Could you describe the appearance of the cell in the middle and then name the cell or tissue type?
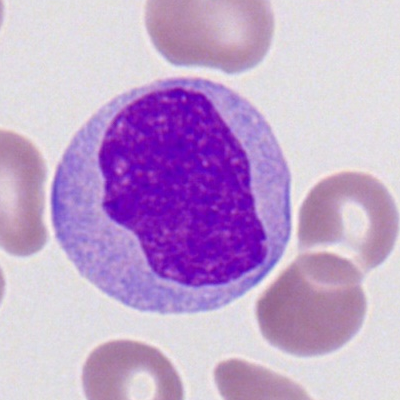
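Outline first: round and smooth. Moving to the nucleus, it is a single mass, not split into lobes. It also has an indentation on its left side. Finally, the rim of cytoplasm is widest on the lower left of the nucleus. The cell is a myeloblast.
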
